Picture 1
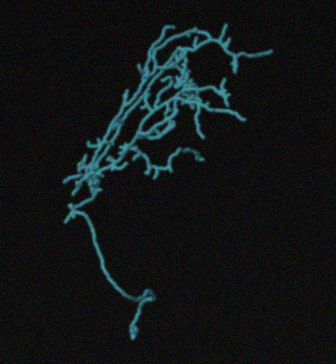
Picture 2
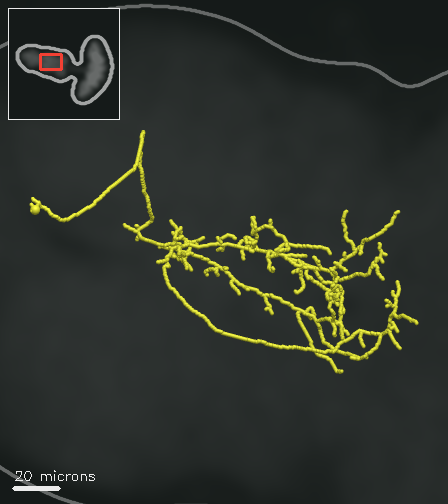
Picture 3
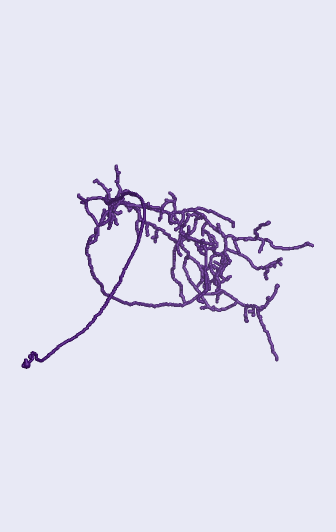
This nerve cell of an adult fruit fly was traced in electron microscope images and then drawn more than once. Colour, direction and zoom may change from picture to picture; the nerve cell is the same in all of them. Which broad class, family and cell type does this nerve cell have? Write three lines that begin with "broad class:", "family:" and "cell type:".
broad class: nerve-cord intrinsic neuron
family: hemilineage 06A
cell type: IN06A058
